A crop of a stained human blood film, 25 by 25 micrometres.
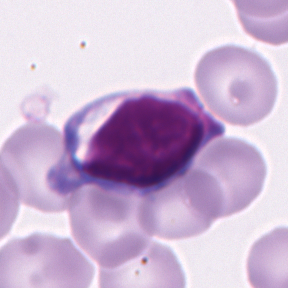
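Typical lymphocyte. Notice how the nucleus fills most of the cell, with an angular, roughly polygonal outline. Look at the upper left of the nucleus for a pale, almost colourless patch of cytoplasm, and at the cell's lower left for a small blunt cytoplasmic projection.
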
